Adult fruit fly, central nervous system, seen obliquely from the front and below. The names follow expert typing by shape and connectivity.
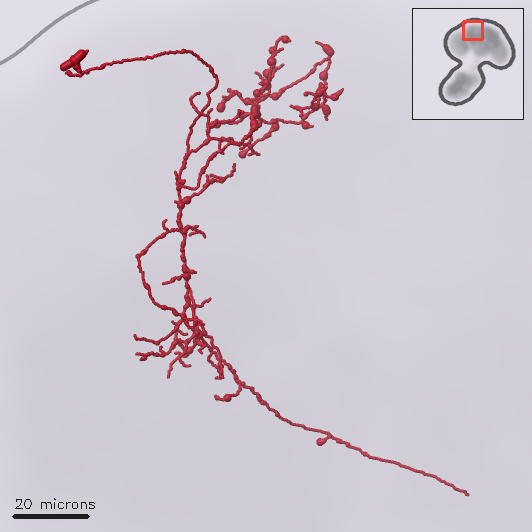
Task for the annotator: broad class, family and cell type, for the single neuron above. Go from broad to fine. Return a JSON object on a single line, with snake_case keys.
{"broad_class": "central-brain intrinsic neuron", "family": "hemilineage SLPad1_anterior", "cell_type": "SLP162"}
